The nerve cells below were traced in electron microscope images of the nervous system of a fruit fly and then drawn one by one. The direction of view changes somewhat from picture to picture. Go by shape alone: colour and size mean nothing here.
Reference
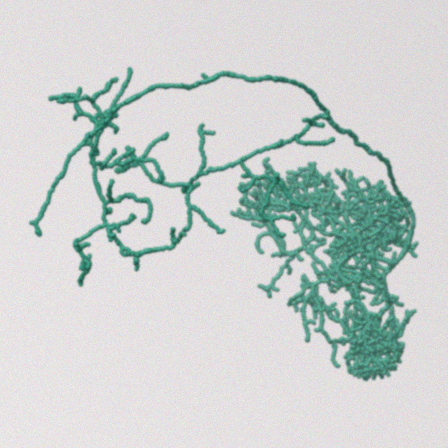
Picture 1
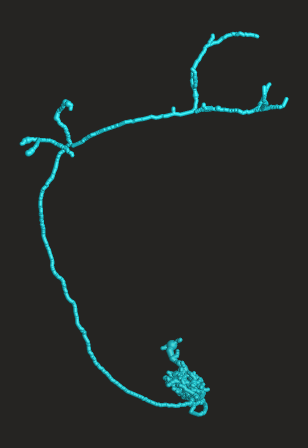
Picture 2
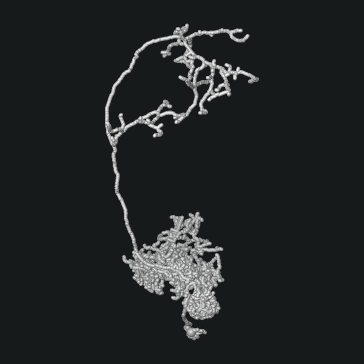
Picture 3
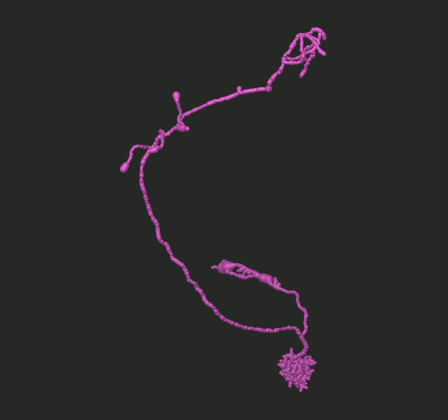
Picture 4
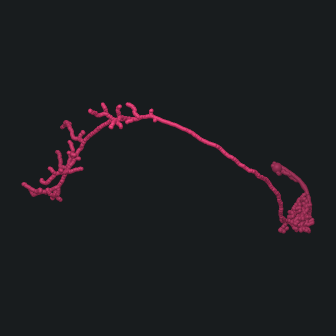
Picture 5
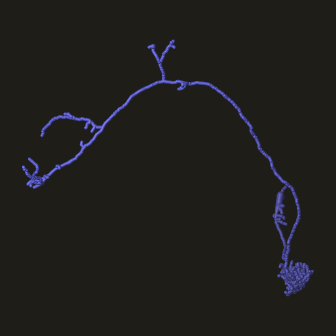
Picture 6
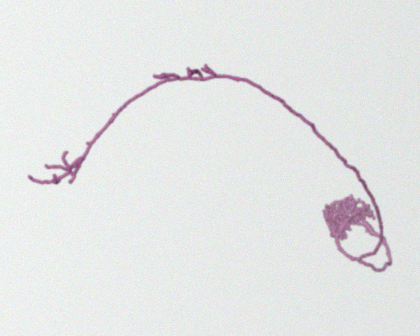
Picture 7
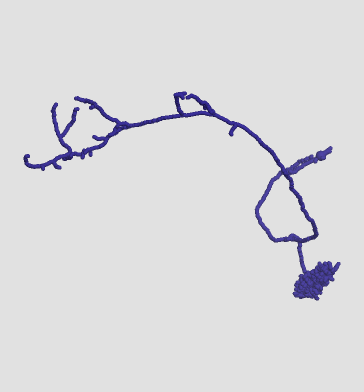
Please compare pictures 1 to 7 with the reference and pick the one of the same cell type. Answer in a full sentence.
Picture 2 shows a nerve cell of the same cell type.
